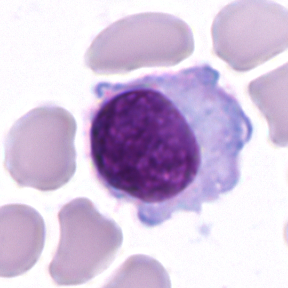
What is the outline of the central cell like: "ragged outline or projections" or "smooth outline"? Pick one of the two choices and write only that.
Ragged outline or projections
